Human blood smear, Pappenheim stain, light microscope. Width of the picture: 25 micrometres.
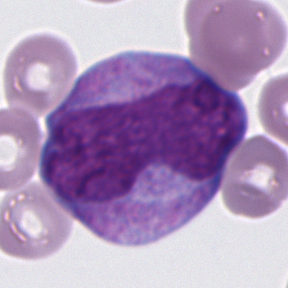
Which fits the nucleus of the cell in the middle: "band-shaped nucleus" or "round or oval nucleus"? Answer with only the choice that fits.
Band-shaped nucleus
